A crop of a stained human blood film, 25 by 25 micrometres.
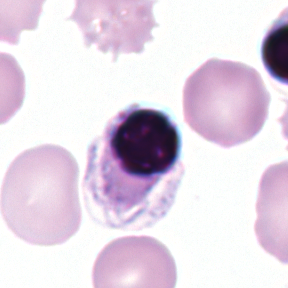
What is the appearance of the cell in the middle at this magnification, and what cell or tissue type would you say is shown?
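Here the nucleus sits off-centre toward the upper right, and its chromatin is very dense, dark purple-black throughout. The cytoplasm is pinkish, close to the neighbouring red cells. The lower left margin is pale, wrinkled and frayed, not smooth. This one is a normoblast.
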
